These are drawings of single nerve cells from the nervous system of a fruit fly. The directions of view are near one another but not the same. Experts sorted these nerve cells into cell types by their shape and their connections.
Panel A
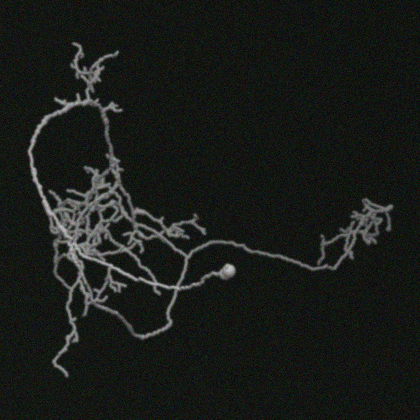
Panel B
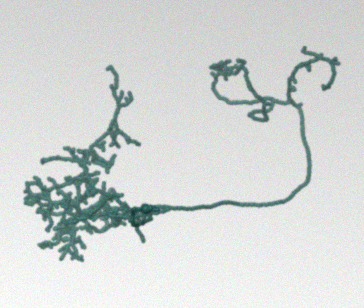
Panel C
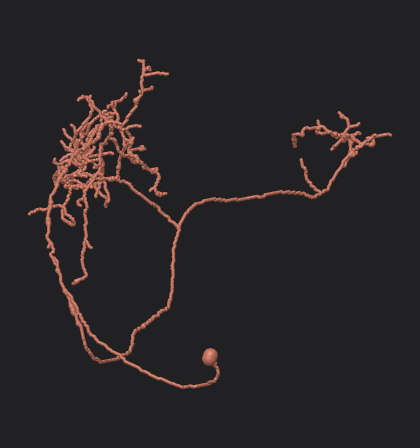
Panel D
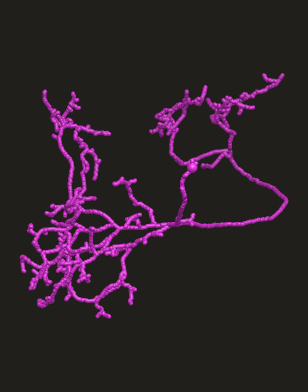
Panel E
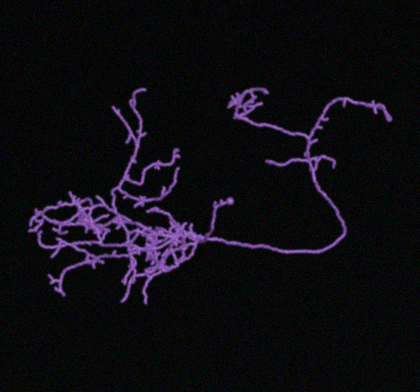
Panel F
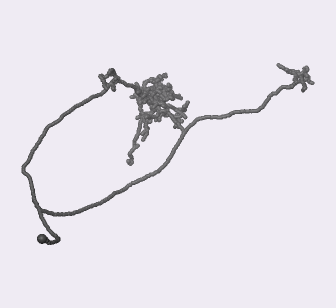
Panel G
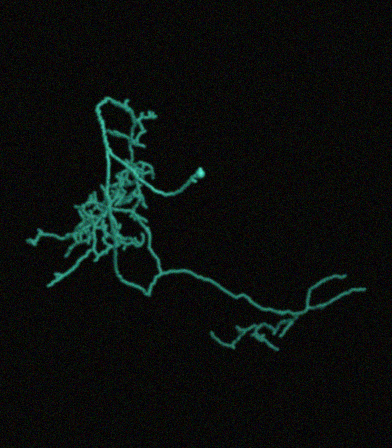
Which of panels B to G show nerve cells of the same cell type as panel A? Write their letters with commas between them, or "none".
C, F, G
